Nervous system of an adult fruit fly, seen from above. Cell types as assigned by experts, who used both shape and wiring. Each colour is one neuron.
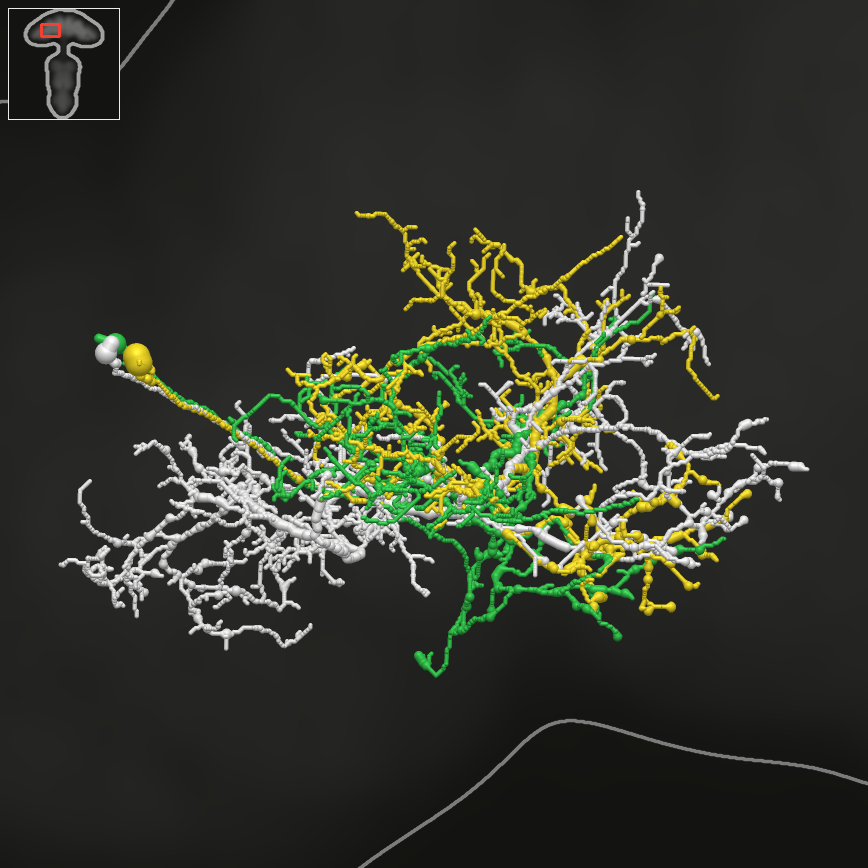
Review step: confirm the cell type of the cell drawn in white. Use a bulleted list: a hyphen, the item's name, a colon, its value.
- cell type: LoVP50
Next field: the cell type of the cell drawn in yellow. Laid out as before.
- cell type: LHPV2i1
